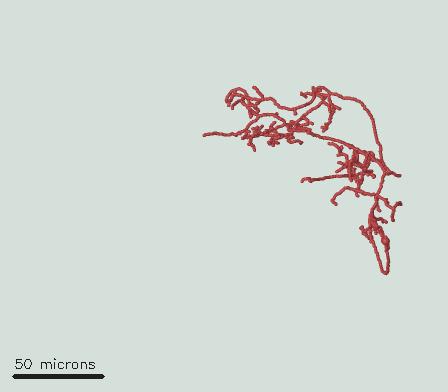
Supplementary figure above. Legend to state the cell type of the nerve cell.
IN08A011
